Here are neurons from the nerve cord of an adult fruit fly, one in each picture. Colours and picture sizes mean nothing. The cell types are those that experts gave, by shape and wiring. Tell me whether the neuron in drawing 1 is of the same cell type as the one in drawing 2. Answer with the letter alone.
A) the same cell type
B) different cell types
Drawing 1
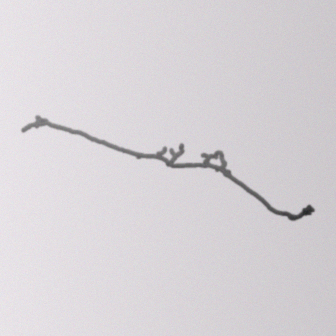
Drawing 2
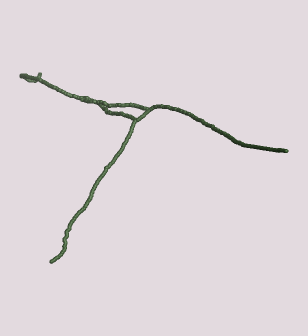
A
